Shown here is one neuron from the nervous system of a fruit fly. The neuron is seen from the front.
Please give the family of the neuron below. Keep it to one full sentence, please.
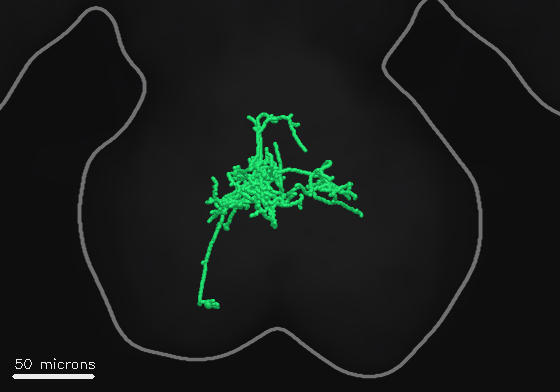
This neuron is given the family hemilineage 07B.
